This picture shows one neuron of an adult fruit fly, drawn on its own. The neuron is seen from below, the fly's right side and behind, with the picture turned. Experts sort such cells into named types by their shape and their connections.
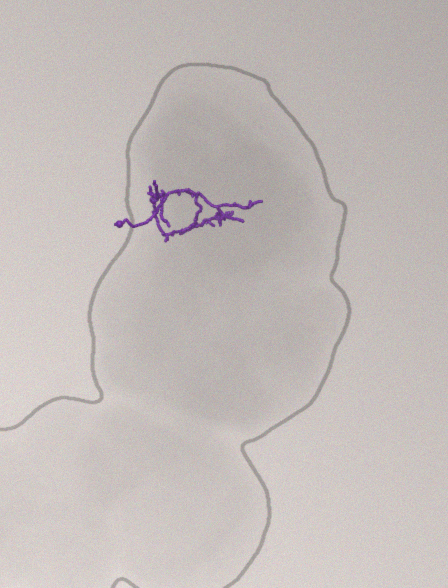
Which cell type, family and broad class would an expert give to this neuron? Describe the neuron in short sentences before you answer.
The cell body is on the left of the picture. In this view it is wider than it is tall. It is of cell type CB1650. Its family is hemilineage DM6_dorso_lateral. Its broad class is central-brain intrinsic neuron.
